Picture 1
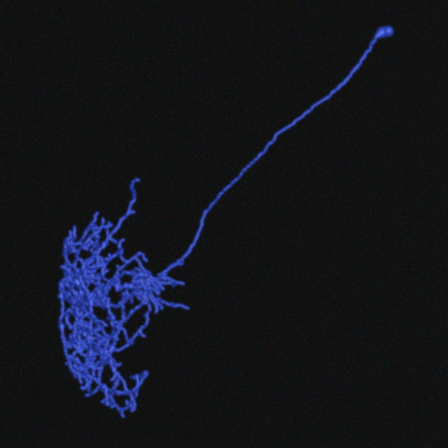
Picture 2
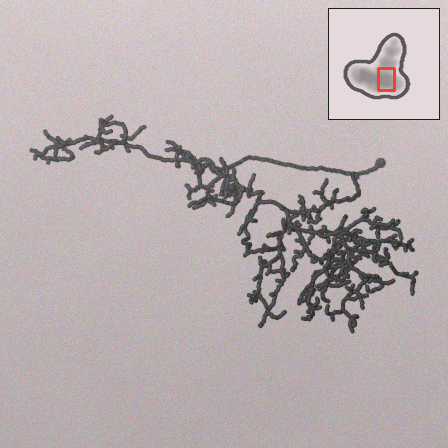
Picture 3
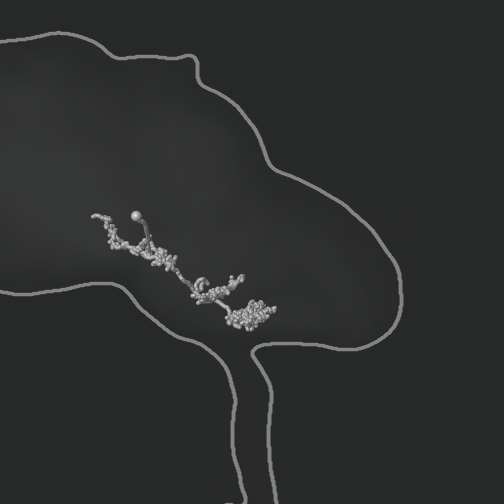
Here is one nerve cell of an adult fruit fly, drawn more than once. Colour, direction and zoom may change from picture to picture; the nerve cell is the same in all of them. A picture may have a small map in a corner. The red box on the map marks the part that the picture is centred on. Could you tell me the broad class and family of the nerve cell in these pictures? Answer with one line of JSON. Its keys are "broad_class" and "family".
{"broad_class": "visual projection neuron", "family": "LPLC"}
